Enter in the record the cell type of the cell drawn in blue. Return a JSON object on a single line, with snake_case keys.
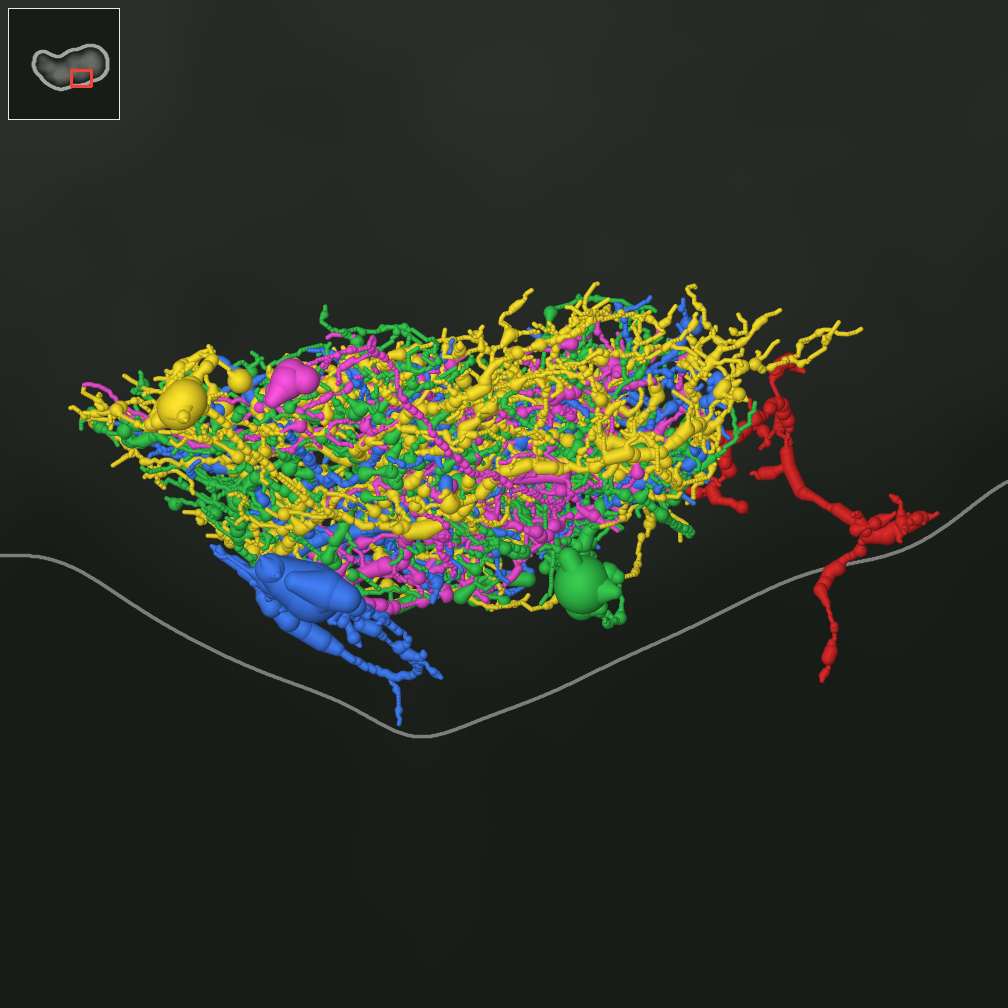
{"cell_type": "MN7"}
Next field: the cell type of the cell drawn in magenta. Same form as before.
{"cell_type": "GNG462"}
